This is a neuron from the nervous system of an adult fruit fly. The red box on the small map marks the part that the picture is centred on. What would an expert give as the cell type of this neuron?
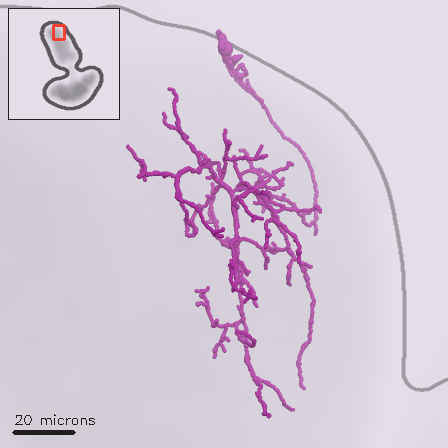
INXXX053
